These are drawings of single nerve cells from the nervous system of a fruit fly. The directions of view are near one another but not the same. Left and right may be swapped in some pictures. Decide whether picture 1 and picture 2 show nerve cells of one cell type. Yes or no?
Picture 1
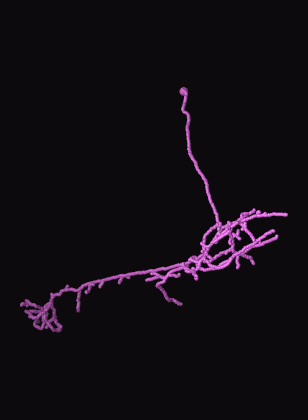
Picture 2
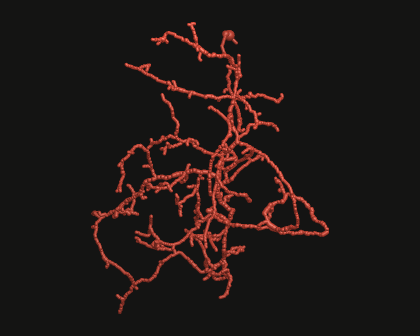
no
